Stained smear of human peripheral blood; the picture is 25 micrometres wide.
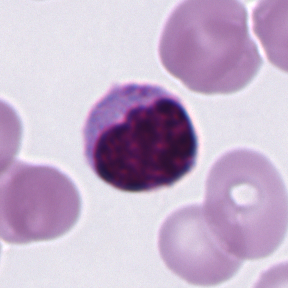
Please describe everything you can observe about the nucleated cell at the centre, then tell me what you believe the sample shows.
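Look first at the nucleus: it sits off-centre, toward the lower right of the cell, and has a shallow indentation along its upper-left border. It fills about 70% of the cell's area, and the whole cell is about 10 micrometres across. Most of the cytoplasm gathers in a crescent on the upper-left side. Its only texture is a fine, dust-like stippling. This is a typical lymphocyte.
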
